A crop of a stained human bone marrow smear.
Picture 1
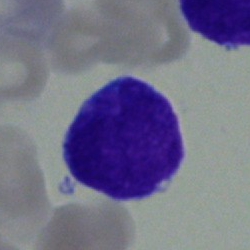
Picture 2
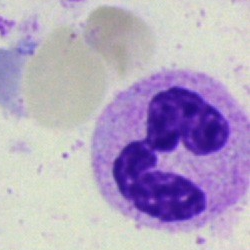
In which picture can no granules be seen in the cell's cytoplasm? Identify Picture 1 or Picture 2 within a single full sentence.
Picture 1 has the cell with no visible granules in its cytoplasm.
